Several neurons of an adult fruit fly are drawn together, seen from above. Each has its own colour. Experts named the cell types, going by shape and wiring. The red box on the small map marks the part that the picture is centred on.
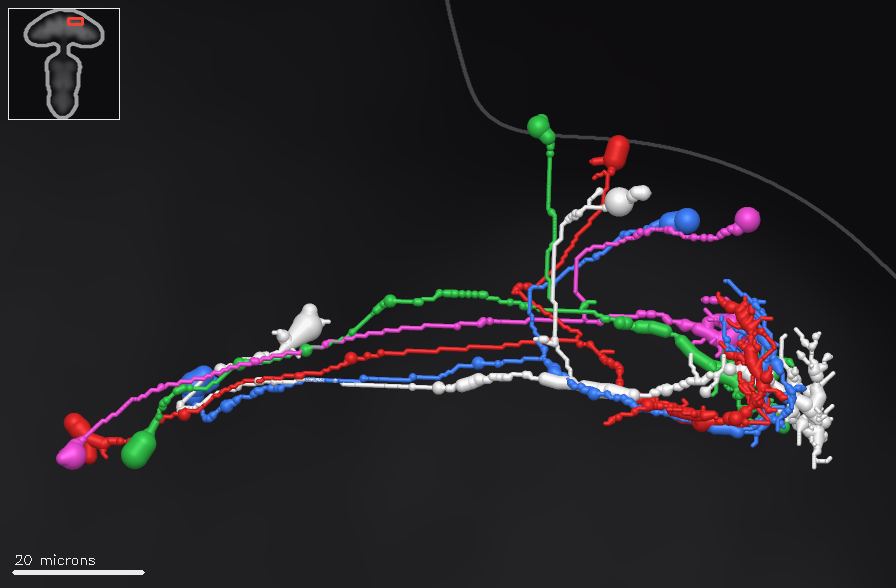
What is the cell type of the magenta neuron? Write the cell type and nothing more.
TuBu07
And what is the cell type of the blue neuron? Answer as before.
TuBu02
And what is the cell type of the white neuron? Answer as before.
TuBu01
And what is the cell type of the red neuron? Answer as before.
TuBu04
